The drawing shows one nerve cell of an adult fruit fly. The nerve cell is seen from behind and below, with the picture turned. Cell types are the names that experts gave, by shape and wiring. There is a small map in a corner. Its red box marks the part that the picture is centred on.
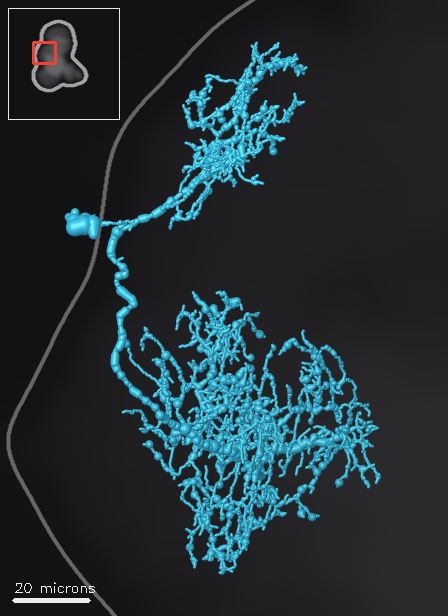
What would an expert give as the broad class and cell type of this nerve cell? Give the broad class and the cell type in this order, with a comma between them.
central-brain intrinsic neuron, GNG137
